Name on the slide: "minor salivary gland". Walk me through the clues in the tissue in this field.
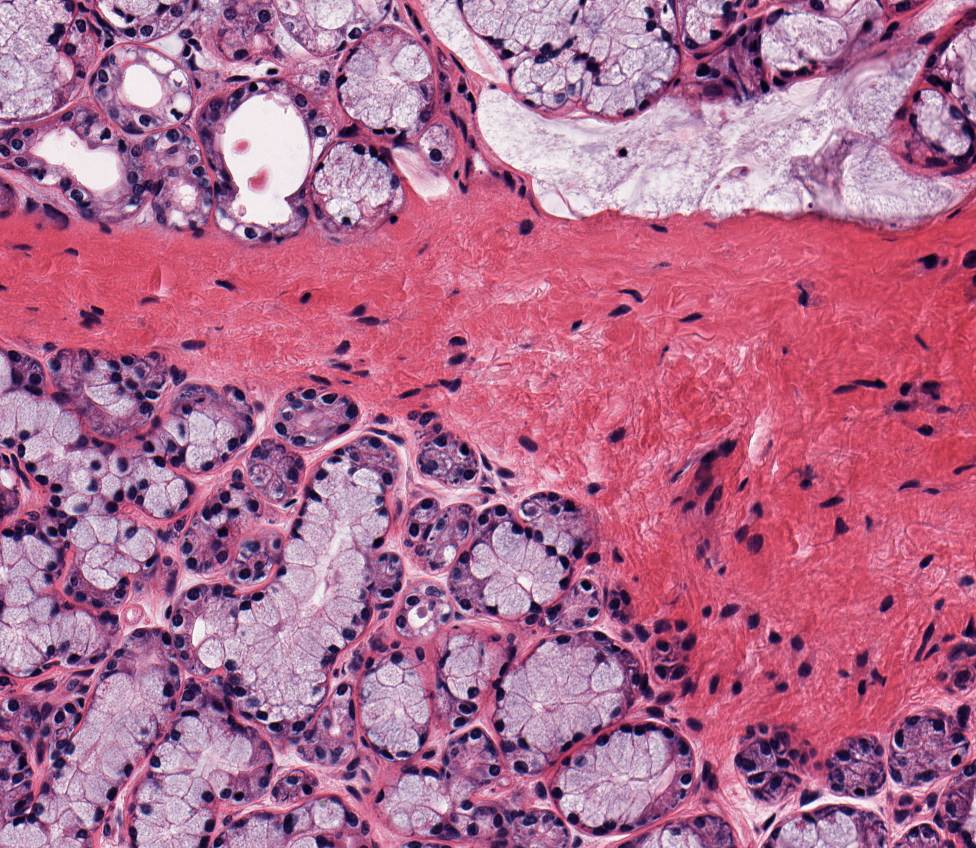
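Look first at the acini, the glands lying above and below the band that crosses the field.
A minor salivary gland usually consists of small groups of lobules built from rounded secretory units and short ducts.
The pale foamy gland cells have dark, flattened nuclei pressed against the base of the cells. The band itself is dense pink connective tissue running from left to right.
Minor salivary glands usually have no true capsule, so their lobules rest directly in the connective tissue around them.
That goes with the glands sitting straight above and below this band. At the edges of some pale acini, find the small groups of cells with darker, more granular purple cytoplasm and rounder nuclei. In the lower left, only thin strands of pink stroma separate one acinus from the next.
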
